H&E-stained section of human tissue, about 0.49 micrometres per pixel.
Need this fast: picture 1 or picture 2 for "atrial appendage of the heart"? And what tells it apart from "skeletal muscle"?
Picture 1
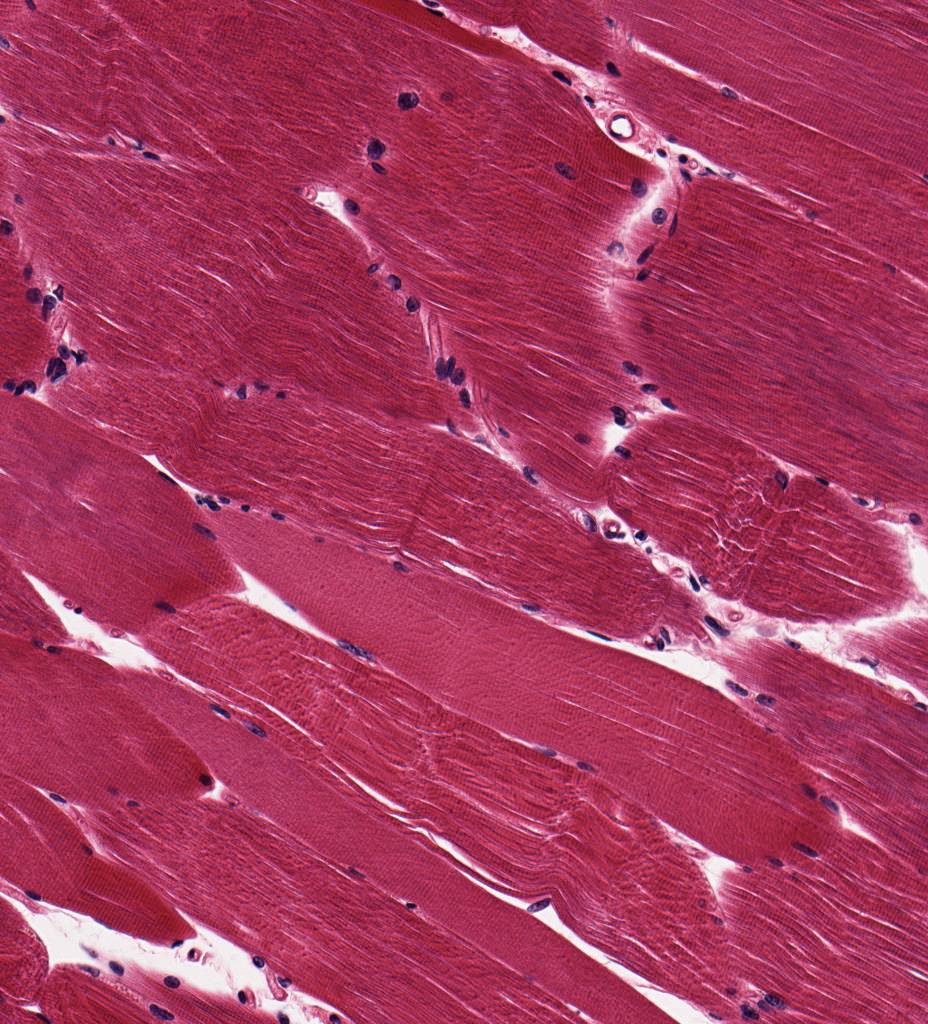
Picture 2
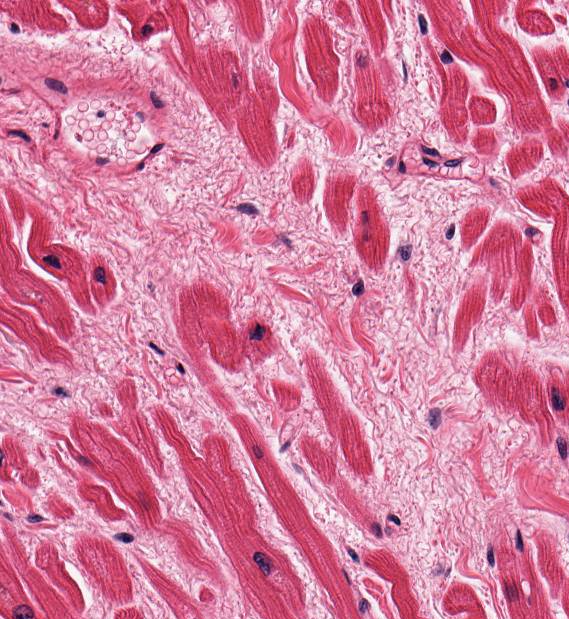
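That's skeletal muscle in picture 1 and atrial appendage of the heart in picture 2. The skeletal muscle fibres are long, parallel and cut lengthwise, running diagonally from upper left to lower right, with fine cross-striations along most of them and small dark oval nuclei at their edges. In the atrial appendage, wide areas of pale pink loose fibrous stroma fill much of the centre and separate the fibres, which mostly run obliquely from upper left toward lower right. Their nuclei are single, oval and central.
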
